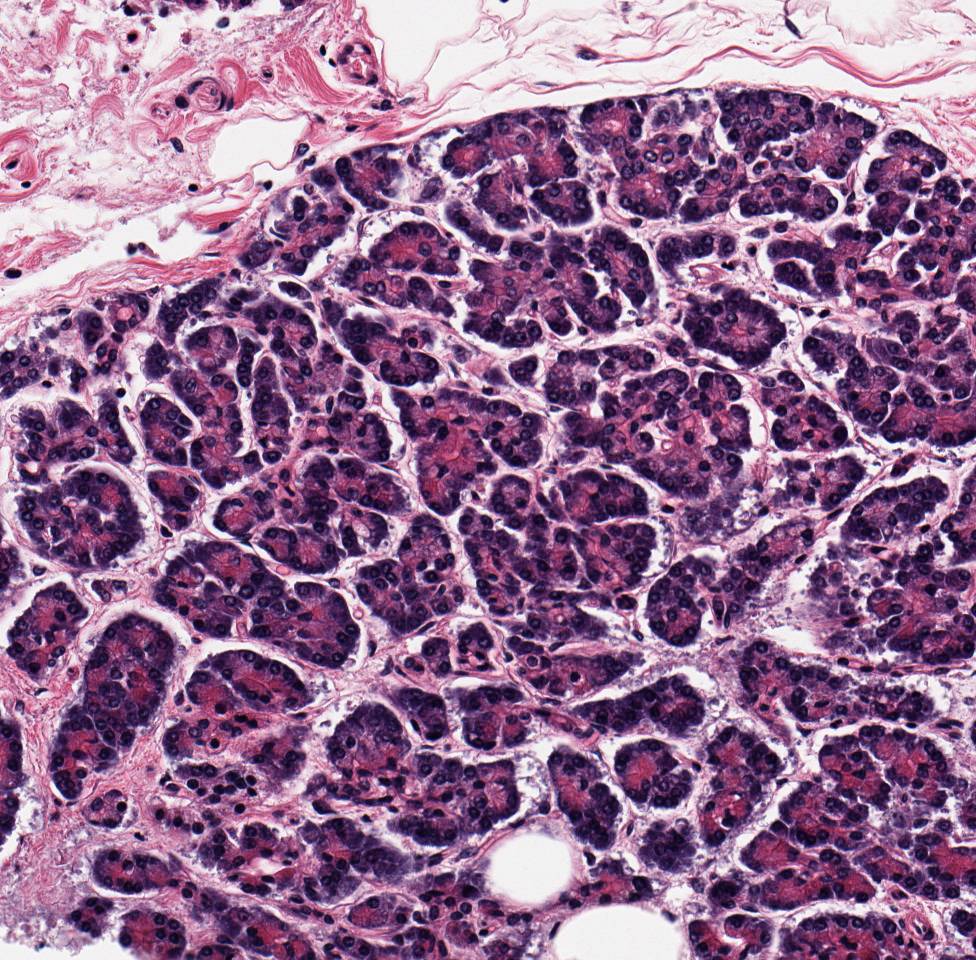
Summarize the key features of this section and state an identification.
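Acinar cells show deeply basophilic basal cytoplasm, with pink apical cytoplasm facing the acinar centre. Their nuclei are round and dark, positioned toward the cell base. Thin strands of pink connective tissue run between the acini throughout. At top left, loose connective tissue contains small vessels cut in cross section. The tissue is pancreas.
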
